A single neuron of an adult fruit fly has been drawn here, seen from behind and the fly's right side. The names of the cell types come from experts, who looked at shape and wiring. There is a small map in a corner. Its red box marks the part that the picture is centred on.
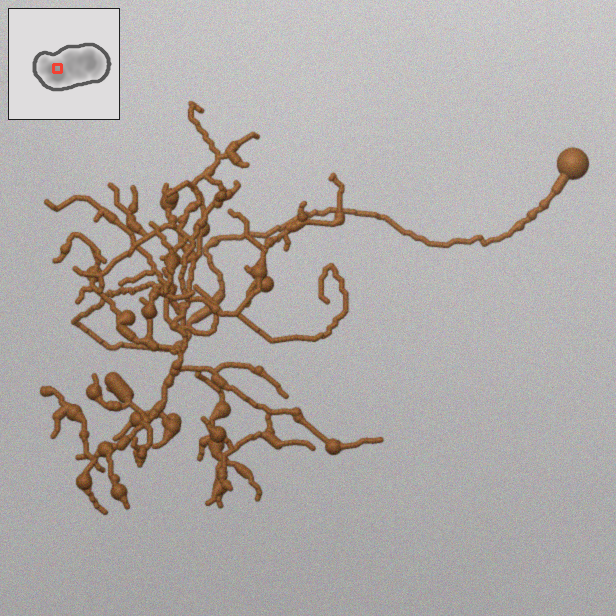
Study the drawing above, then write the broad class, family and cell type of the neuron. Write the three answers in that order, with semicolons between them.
optic-lobe intrinsic neuron; Cm; Cm5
